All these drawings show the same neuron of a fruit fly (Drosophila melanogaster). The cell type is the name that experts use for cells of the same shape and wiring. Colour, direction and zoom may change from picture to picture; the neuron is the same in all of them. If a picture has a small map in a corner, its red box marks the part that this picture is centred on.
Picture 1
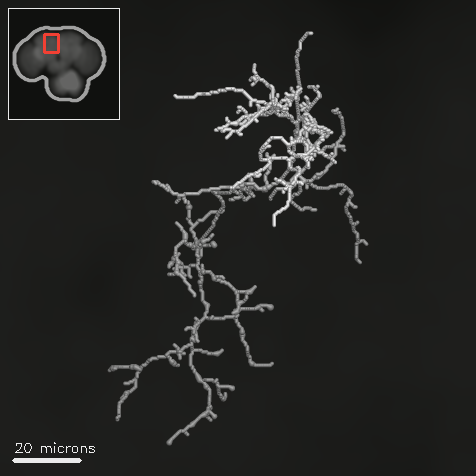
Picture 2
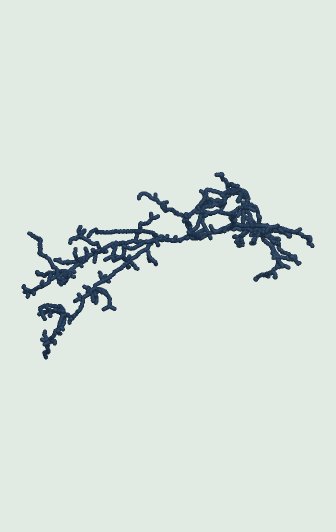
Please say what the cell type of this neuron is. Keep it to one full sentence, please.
The cell type SMP068 includes this neuron.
